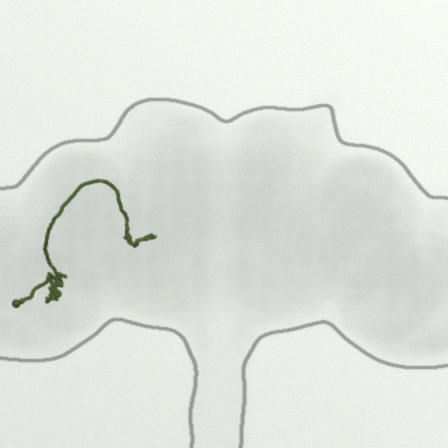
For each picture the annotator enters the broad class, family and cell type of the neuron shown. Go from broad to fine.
visual projection neuron; LoVP; LoVP12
